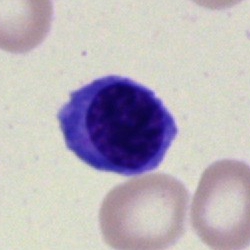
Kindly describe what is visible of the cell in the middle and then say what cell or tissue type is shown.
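See how the outline is oval, with a slightly irregular, angular edge. The nucleus sits off-centre, displaced toward the right. The deep blue rim of cytoplasm is widest on the left, and there are no vacuoles in it. That's an erythroblast.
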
